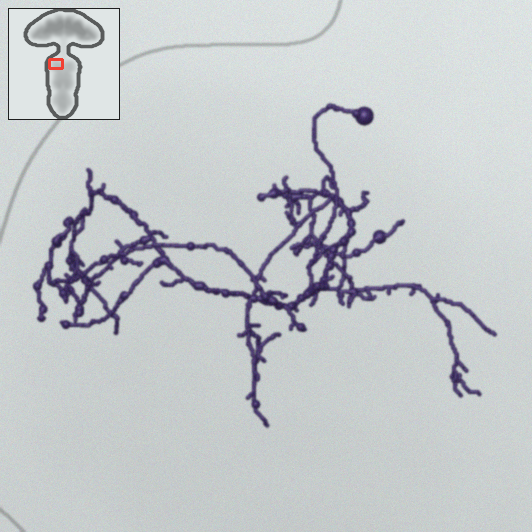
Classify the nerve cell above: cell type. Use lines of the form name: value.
cell type: IN08A030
